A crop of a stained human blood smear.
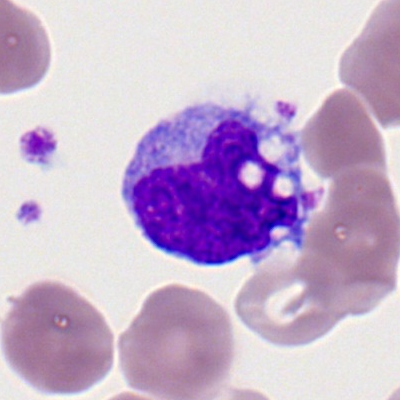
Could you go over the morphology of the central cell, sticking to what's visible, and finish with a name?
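A deep purple nucleus with a folded, convoluted texture stands out first. Most of the cytoplasm lies above and to the left of this nucleus. On the right side of the cell, clear round vacuoles sit next to the nucleus. At the upper right edge the cytoplasm looks frayed and ill-defined. The cell is a monocyte.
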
